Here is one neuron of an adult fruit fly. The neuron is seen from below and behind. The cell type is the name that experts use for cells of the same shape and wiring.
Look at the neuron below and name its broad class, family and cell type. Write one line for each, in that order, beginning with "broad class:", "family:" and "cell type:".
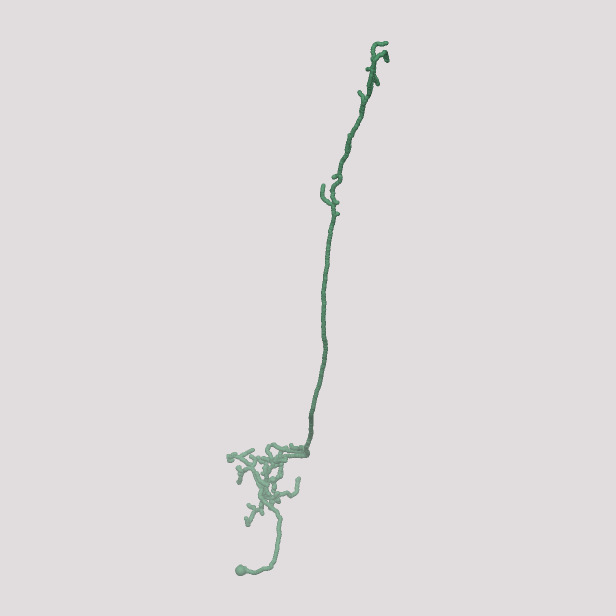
broad class: descending neuron
family: hemilineage MX3
cell type: DNg08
